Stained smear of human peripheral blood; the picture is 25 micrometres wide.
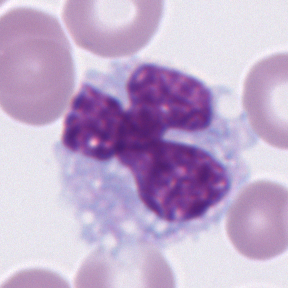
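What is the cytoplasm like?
Pale greyish-blue and ample, widest below the left part of the nucleus.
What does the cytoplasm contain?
Many small clear vacuoles.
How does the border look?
Irregular and faint, not a smooth sharp circle.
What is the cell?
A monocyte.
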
